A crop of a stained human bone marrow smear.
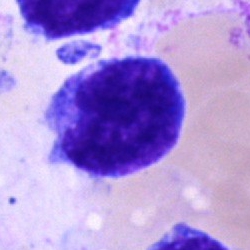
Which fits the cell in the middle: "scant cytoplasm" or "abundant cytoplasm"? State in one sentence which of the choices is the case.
Its nucleus occupies most of the cell.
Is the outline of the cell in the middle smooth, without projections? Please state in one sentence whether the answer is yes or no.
No, what this cell has is a rough outline, not a smooth one.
